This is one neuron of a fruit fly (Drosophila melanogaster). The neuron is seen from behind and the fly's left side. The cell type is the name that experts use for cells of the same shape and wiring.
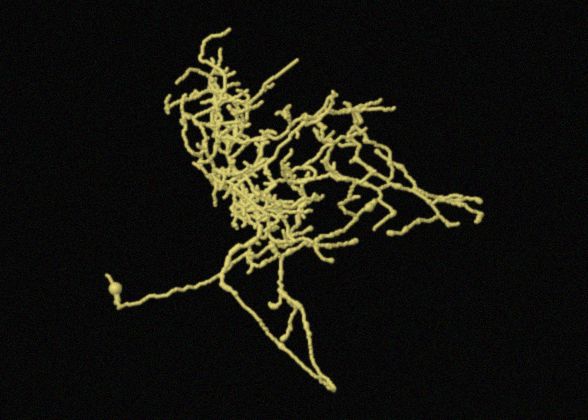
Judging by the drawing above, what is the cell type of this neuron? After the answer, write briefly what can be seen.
Its cell type is LHAV2b5. Its broad class is central-brain intrinsic neuron. The picture shows dozens of branch ends. In this view it is about as wide as it is tall.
